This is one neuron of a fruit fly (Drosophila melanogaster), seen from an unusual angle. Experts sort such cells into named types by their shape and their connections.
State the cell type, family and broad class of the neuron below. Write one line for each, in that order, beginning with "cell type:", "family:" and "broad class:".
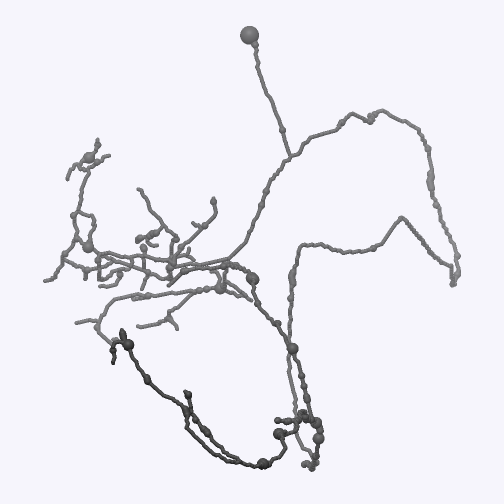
cell type: LoVP9
family: LoVP
broad class: visual projection neuron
